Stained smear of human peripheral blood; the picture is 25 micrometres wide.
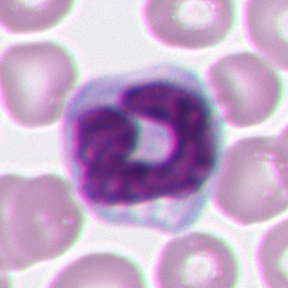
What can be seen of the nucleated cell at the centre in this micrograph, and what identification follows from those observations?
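The nucleus is folded, curving around a pale central area. Its chromatin is dark purple and mottled rather than smooth. Pale greyish blue cytoplasm forms a rim around the nucleus on all sides. The cell is a monocyte.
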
